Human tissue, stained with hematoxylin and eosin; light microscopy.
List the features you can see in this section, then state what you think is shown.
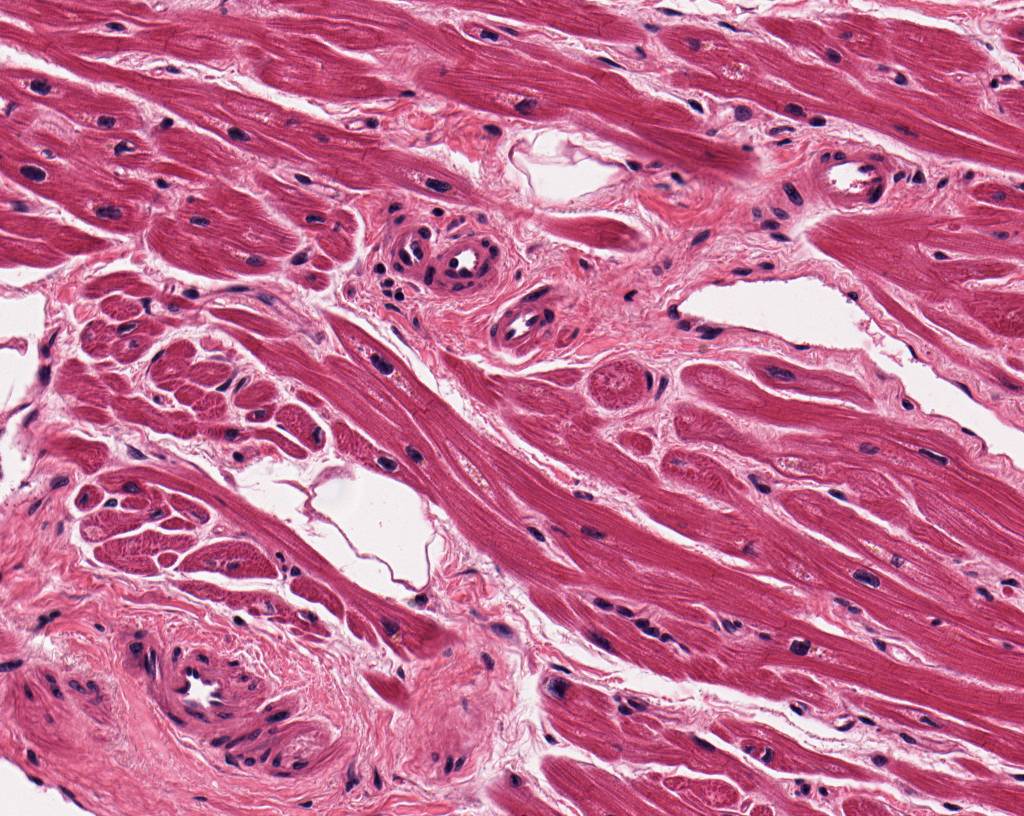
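Most of the fibres in this one run on a diagonal, upper left down to lower right, though the bundles over on the left are cut across and show rounded profiles. Each muscle cell has a single oval nucleus placed centrally. The cytoplasm is deep pink with fine longitudinal striations. It's the atrial appendage of the heart.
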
